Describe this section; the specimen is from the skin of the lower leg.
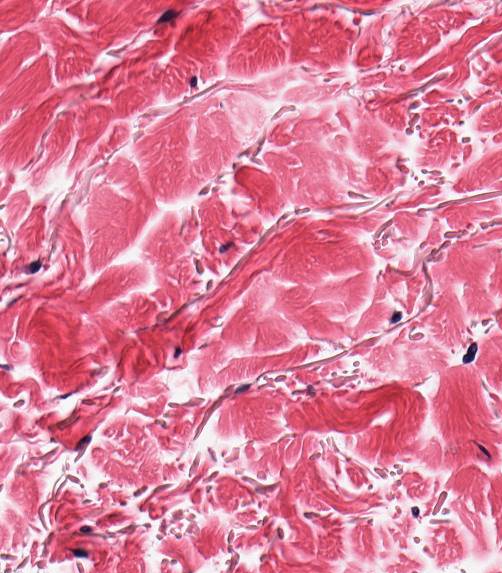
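White clefts separate many pink bundles, consistent with shrinkage or separation during processing. The nuclei are sparse, small and dark purple, mostly at the bundle edges. Look where you like: no epithelium, glands or fat cells.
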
